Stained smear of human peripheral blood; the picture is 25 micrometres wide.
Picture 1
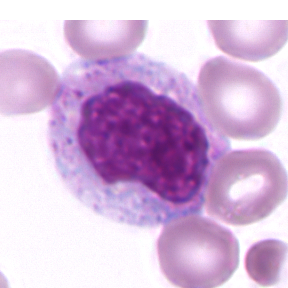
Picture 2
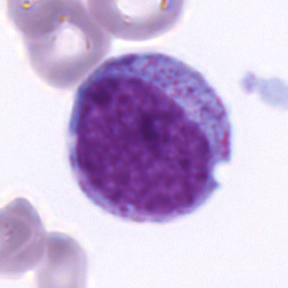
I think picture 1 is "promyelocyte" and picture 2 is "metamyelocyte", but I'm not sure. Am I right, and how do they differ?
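Picture 1 is the metamyelocyte, picture 2 the promyelocyte. Metamyelocyte: outline roughly round and smooth, with no hair-like or bleb-like projections. Nucleus broadly kidney-shaped, with a shallow indentation along its lower left side; about 13 by 9 micrometres. Cytoplasm: fine, dust-like purplish granules throughout; no distinct vacuoles.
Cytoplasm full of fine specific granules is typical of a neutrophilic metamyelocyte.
Red blood cells touch its upper and right margins. Promyelocyte: about 15 micrometres across, outline round and mostly smooth. Nucleus: a single unlobed oval mass filling about 70% of the cell's area.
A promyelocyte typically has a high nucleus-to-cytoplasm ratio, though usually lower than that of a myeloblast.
Cytoplasm pale greyish-blue, with fine reddish-purple granules scattered through it.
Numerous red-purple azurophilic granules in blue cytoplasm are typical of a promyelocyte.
Red cells lie beside it at upper left. Main differences: an indented, kidney-shaped nucleus against an unlobed oval one, and dust-like purplish granules against reddish-purple granules in pale greyish-blue cytoplasm.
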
